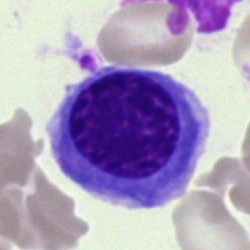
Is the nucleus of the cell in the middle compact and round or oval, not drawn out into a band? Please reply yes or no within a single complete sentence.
Yes, the shape of the nucleus is one compact round or oval mass.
